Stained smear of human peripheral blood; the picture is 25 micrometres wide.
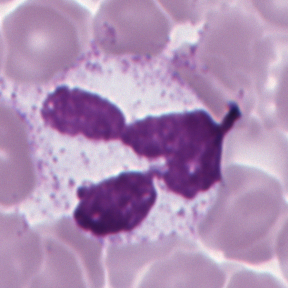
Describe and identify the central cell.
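Three separate lobes make up the nucleus, and no nucleoli can be seen in any lobe. The cytoplasm is very pale, almost colourless, with fine lilac granules scattered through it. The central cell is a segmented neutrophil.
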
